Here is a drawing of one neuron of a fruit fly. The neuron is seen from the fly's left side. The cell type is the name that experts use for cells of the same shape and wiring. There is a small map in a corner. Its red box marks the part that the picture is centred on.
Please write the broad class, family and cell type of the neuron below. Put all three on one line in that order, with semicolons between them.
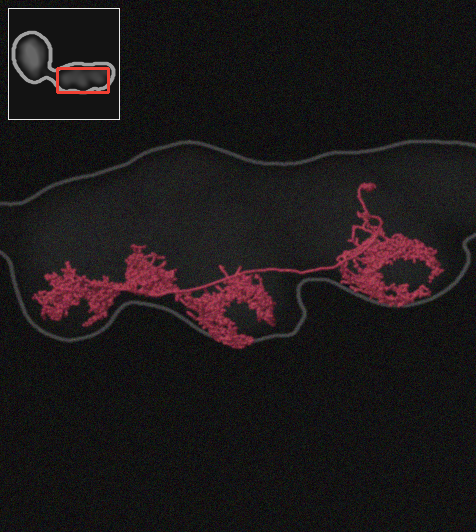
nerve-cord intrinsic neuron; hemilineage 01B; IN01B001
